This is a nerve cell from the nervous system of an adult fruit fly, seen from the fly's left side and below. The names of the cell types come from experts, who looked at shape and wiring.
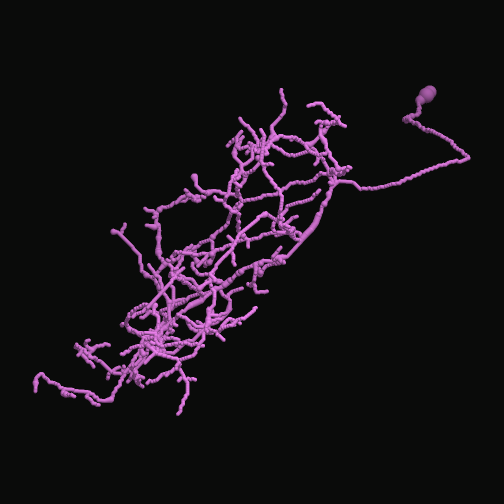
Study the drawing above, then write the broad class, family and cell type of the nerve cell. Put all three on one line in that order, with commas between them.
central-brain intrinsic neuron, hemilineage VPNp&v1_posterior, PVLP112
